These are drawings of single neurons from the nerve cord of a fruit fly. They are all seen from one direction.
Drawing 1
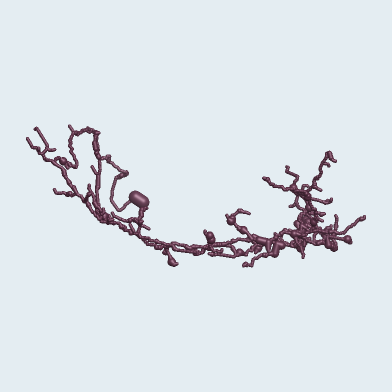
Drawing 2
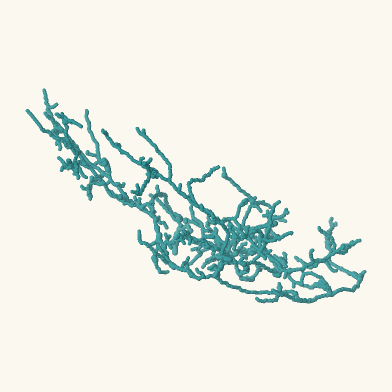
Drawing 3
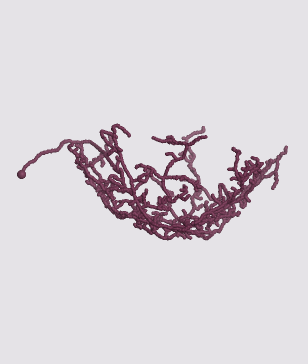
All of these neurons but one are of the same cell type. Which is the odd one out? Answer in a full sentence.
The neuron in drawing 3 is of another cell type than the rest.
